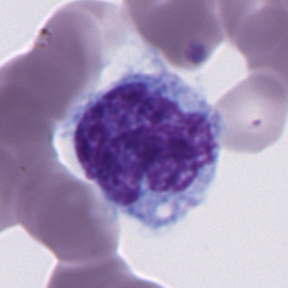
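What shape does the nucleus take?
There's a notch in its lower edge, so it looks rather like a kidney.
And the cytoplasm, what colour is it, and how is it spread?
A pale greyish blue, with a wider rim below and to the right of the nucleus than on its left.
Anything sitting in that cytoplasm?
Yes, a small clear vacuole, below and to the right of the nucleus.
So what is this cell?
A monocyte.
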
